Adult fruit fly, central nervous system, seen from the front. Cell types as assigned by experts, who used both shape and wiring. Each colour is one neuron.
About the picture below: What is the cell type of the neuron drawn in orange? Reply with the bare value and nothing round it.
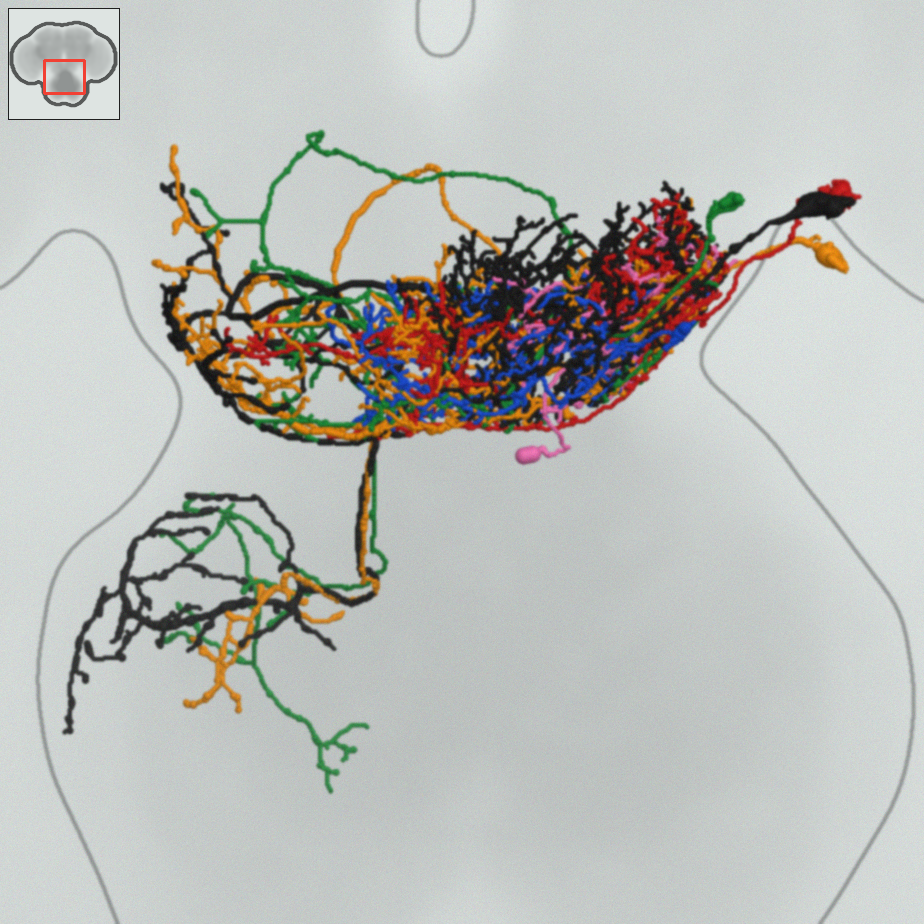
DNge051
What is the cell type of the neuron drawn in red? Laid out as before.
GNG180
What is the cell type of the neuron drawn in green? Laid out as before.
DNg72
